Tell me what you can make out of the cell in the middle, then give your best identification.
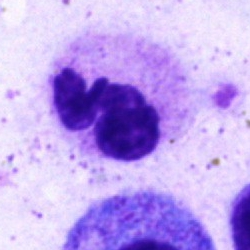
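Roughly round in outline, the cell has a soft, pale border. Its nucleus occupies the lower half, so a wider band of cytoplasm lies above it. The chromatin is dense and dark purple, and no nucleoli are visible. Answer: segmented neutrophil.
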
